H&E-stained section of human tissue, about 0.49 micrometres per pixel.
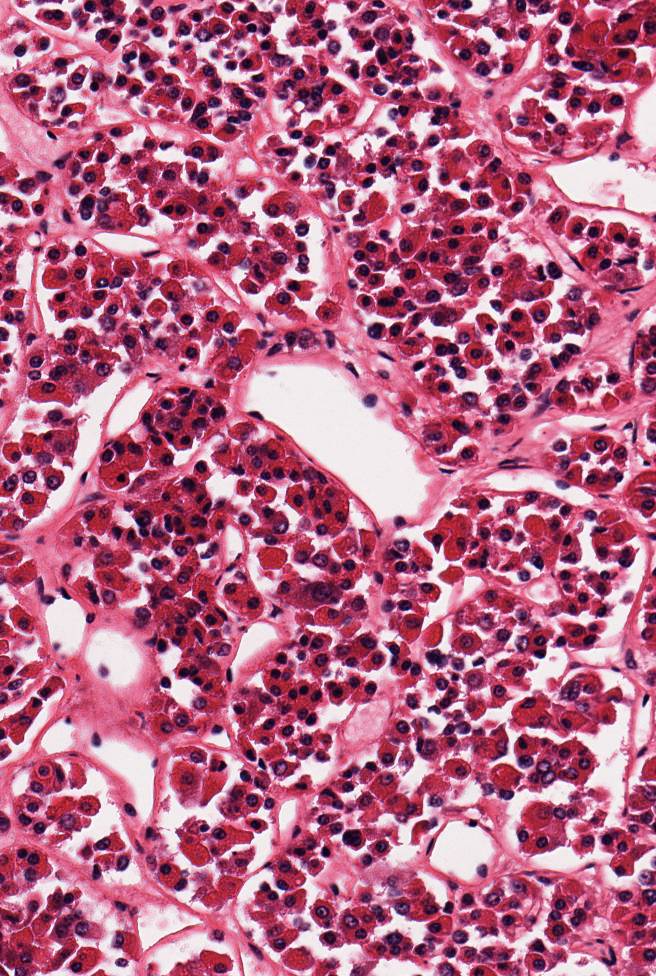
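Pituitary, H&E. Throughout the field, cells form rounded nests and short cords divided by thin pink septa. Many cells have dense, intensely red cytoplasm; others among them have pale or faintly purple cytoplasm. Each nested cell has one round, dark nucleus.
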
